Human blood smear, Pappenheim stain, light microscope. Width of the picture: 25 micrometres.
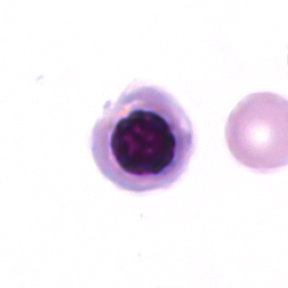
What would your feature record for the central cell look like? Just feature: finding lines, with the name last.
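Shape: roughly round; trace it slowly.
Tag: small and pale, projecting from the upper left edge.
Cytoplasm: pale lavender-blue.
Granules: none seen in the cytoplasm.
Name: normoblast.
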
